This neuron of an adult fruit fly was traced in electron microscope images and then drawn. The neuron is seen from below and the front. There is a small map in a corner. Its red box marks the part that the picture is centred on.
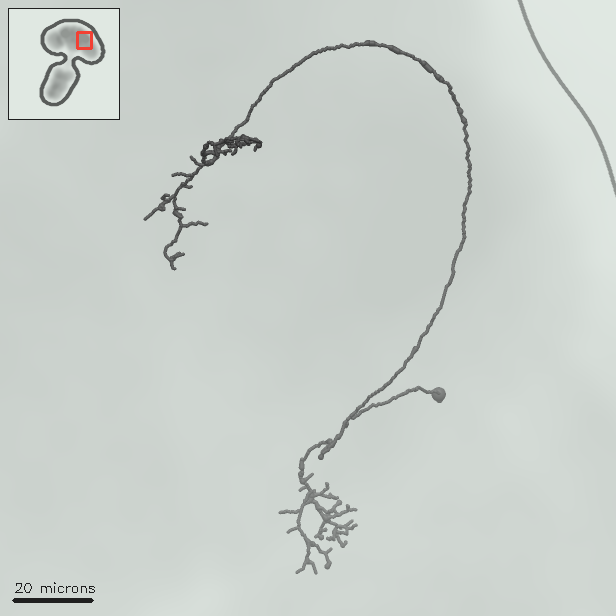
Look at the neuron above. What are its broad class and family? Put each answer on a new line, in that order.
visual projection neuron
hemilineage VPNd3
